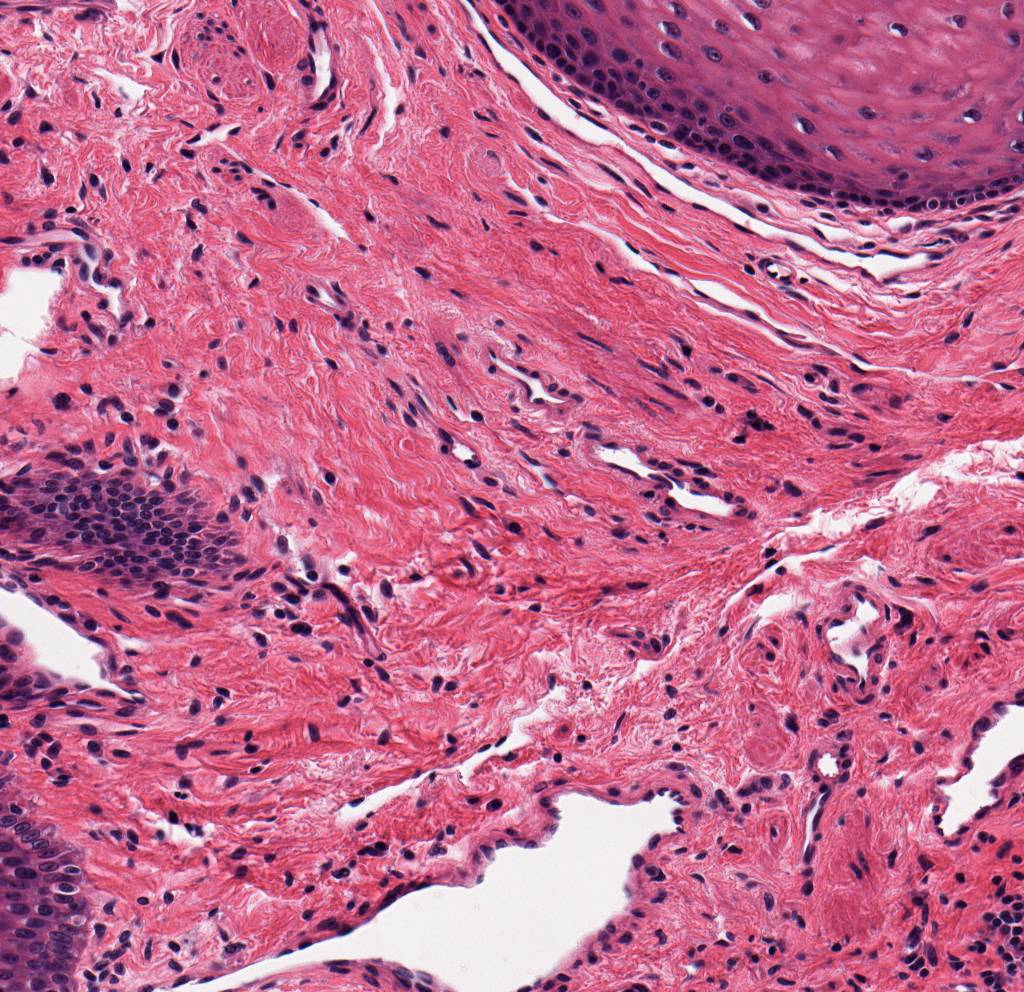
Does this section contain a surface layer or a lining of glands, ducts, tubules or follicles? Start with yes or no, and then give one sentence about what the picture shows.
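Yes. Stratified squamous epithelium occupies the top right corner, with further epithelium at the left edge and lower left corner, and connective tissue fills the rest of the field.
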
